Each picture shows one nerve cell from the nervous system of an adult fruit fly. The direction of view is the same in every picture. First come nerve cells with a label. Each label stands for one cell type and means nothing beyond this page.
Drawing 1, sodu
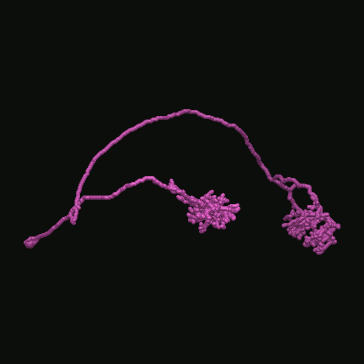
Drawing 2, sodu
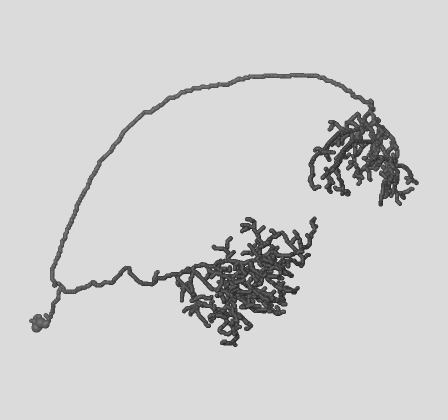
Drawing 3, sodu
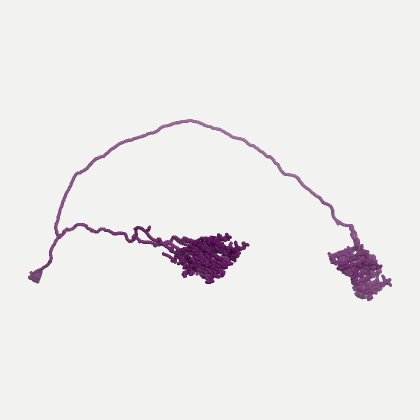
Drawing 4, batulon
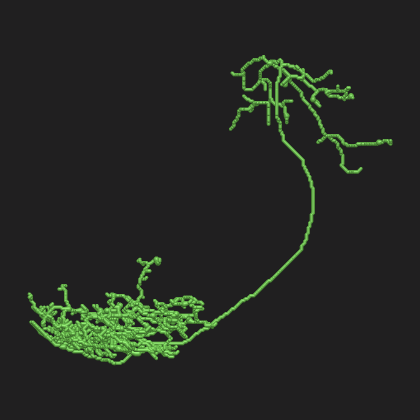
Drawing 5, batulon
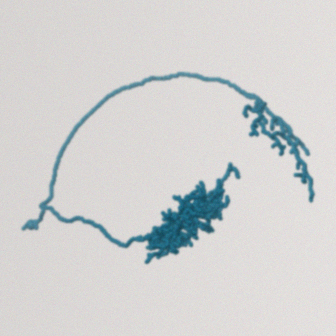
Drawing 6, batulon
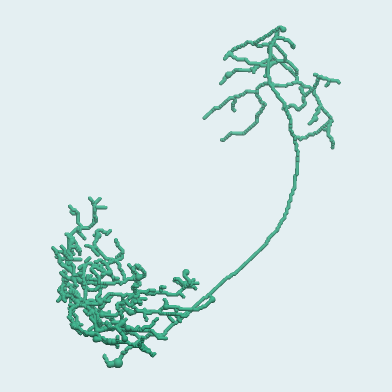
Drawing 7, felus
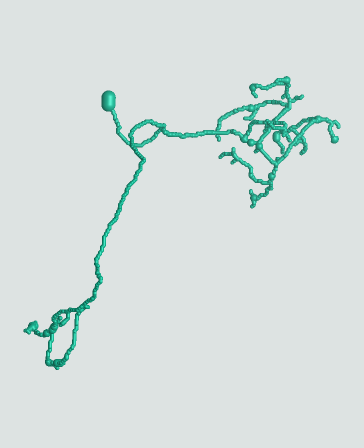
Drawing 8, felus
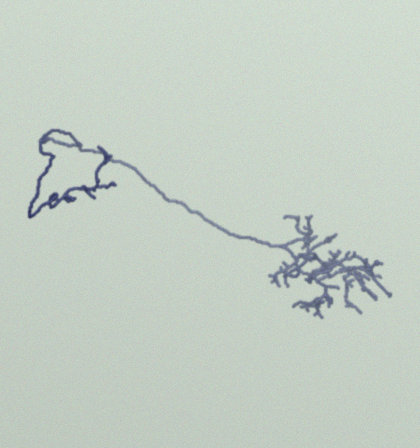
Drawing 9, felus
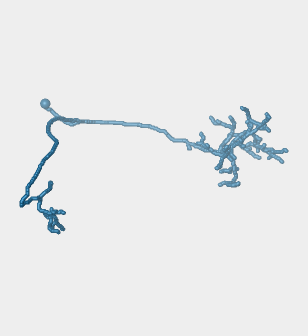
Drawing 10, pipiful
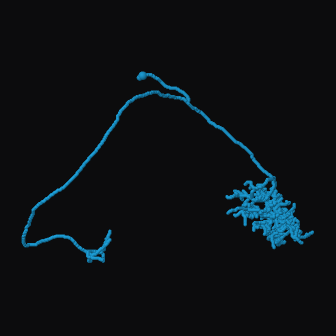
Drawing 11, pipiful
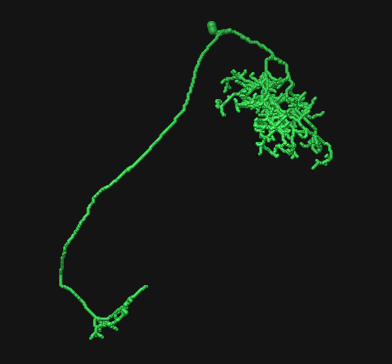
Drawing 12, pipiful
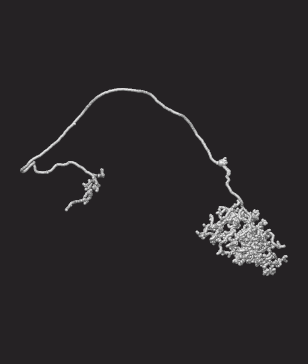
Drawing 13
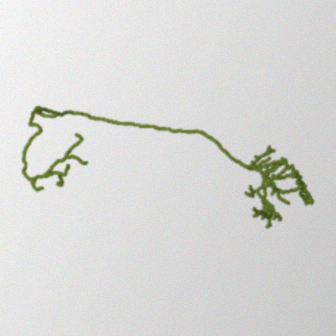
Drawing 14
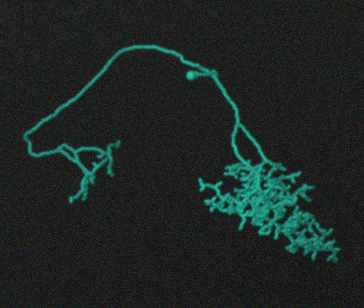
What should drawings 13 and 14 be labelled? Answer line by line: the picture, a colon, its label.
13: felus
14: pipiful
